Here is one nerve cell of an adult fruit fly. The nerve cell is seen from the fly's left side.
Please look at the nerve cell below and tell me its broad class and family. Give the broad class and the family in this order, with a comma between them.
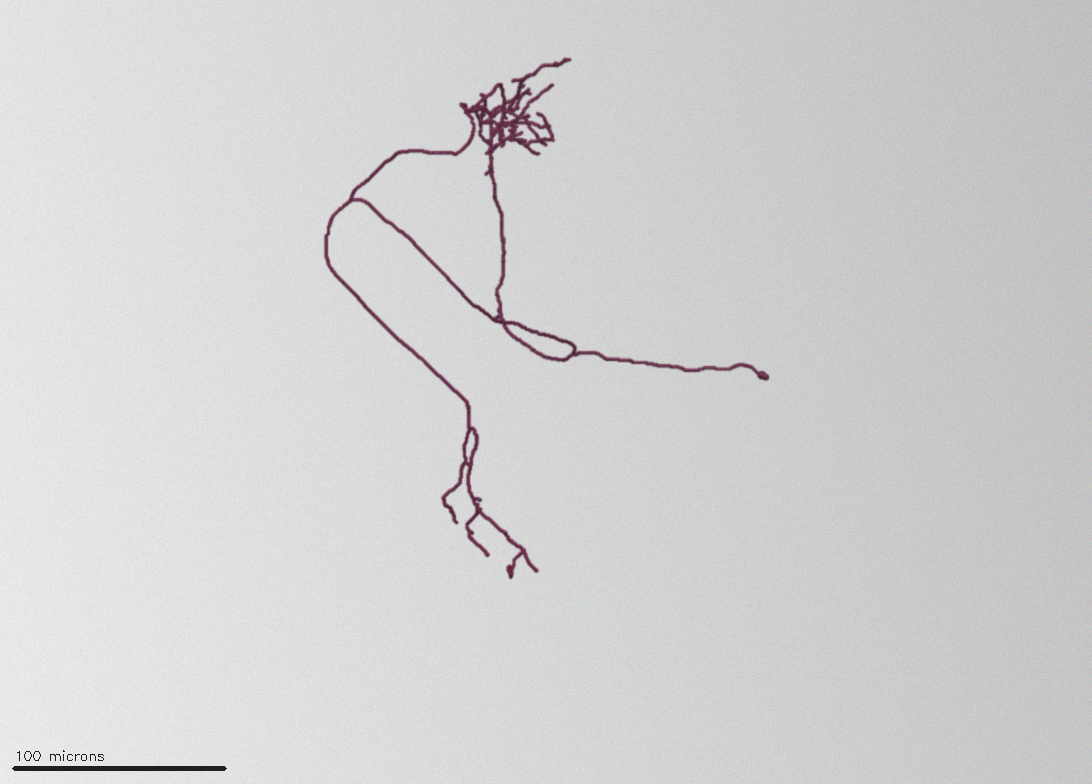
central-brain intrinsic neuron, hemilineage VLPl&p1_posterior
